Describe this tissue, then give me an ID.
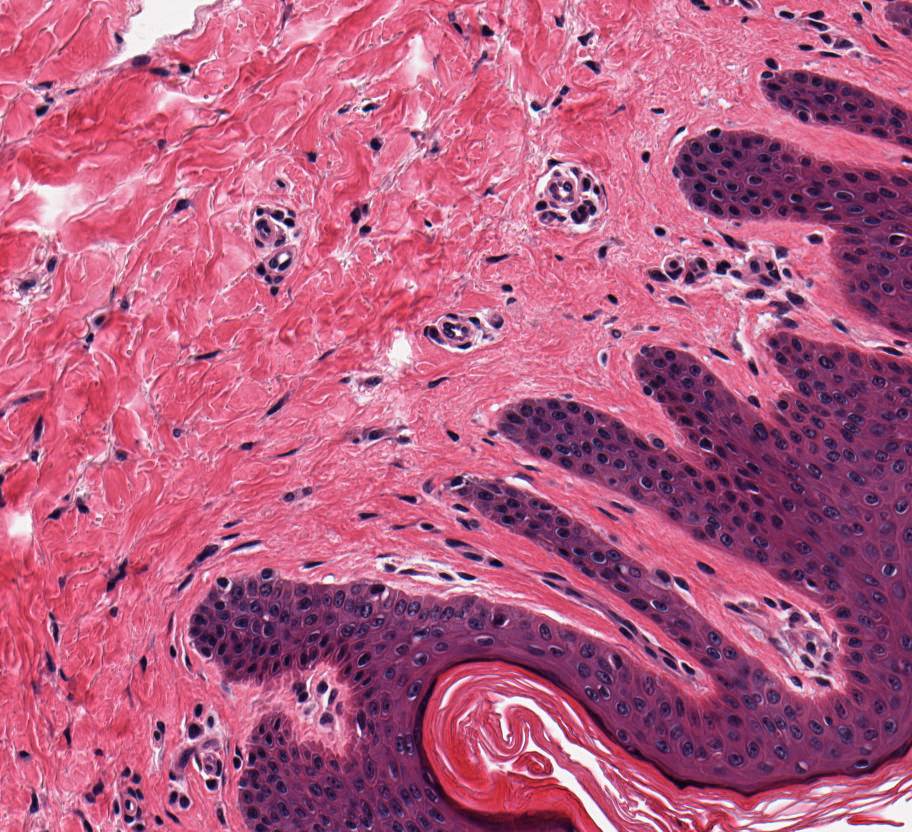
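Lower right is stratified squamous epithelium; upper left, connective tissue. Notice rete ridge edges hold more crowded, darker cells than mid-epithelium. Collagen bundles are thick, irregular and pink upper left, but finer and paler between and just above the ridges. That's skin of the suprapubic region.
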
